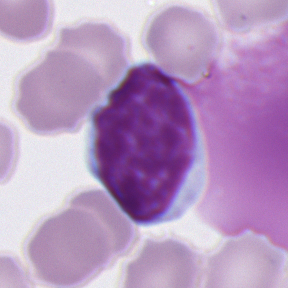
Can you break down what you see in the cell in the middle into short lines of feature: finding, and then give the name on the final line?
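Cytoplasm: mainly along the right side of the nucleus
Chromatin: dark purple, coarsely clumped, lighter gaps between clumps
Nucleoli: none visible
Granules: none visible in the cytoplasm
Name: typical lymphocyte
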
